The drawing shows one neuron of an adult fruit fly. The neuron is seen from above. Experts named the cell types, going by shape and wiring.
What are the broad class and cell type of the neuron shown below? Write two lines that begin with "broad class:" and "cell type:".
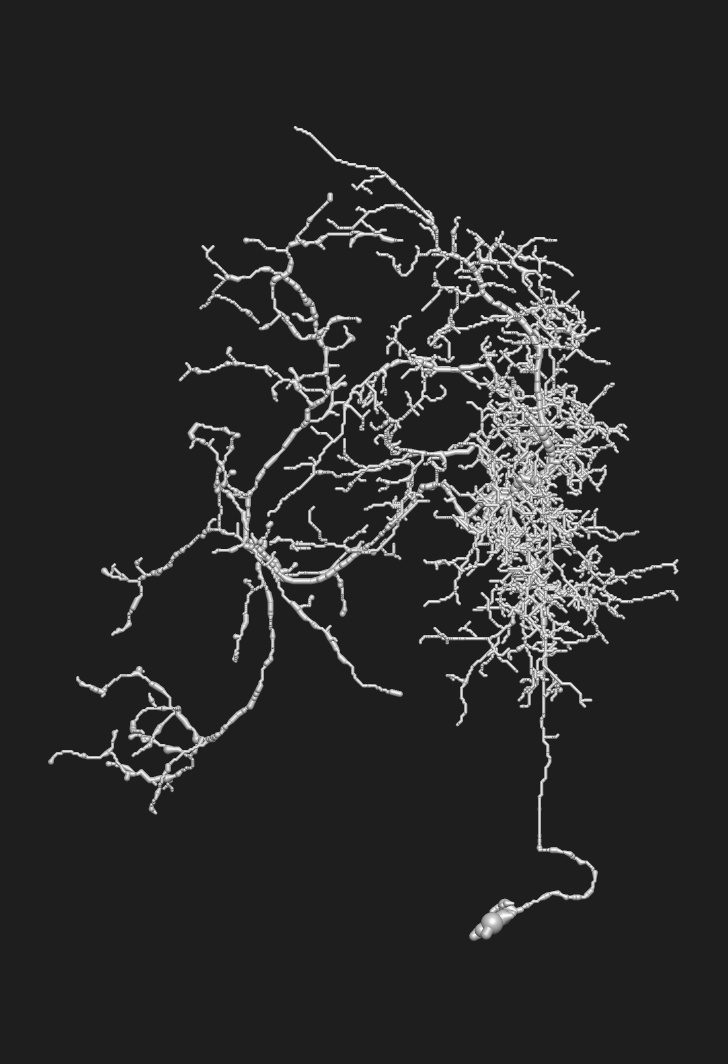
broad class: central-brain intrinsic neuron
cell type: PVLP114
